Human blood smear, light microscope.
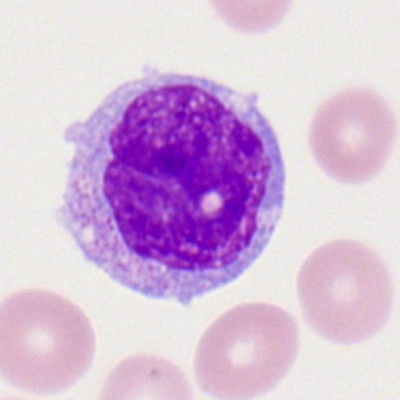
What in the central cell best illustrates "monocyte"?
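Edge: small irregular bumps stand out, most plainly along the upper left. Nucleus: large and irregular, with a fold or crease running across it. Cytoplasm: fine pinkish-lilac granules scattered throughout. Lower right part of the nucleus: a single small round clear spot lying over it. Cell: monocyte.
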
